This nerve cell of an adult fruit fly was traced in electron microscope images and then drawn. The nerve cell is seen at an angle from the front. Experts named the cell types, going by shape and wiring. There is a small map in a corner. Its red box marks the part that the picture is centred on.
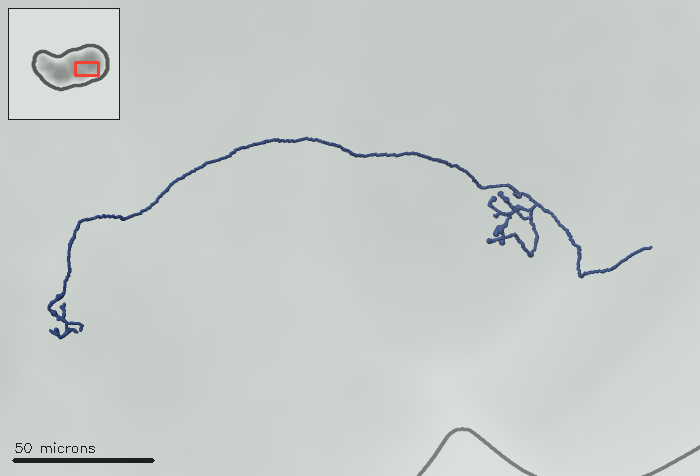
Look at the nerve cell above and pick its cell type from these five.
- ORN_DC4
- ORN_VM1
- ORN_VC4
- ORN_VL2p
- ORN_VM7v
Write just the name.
ORN_VL2p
